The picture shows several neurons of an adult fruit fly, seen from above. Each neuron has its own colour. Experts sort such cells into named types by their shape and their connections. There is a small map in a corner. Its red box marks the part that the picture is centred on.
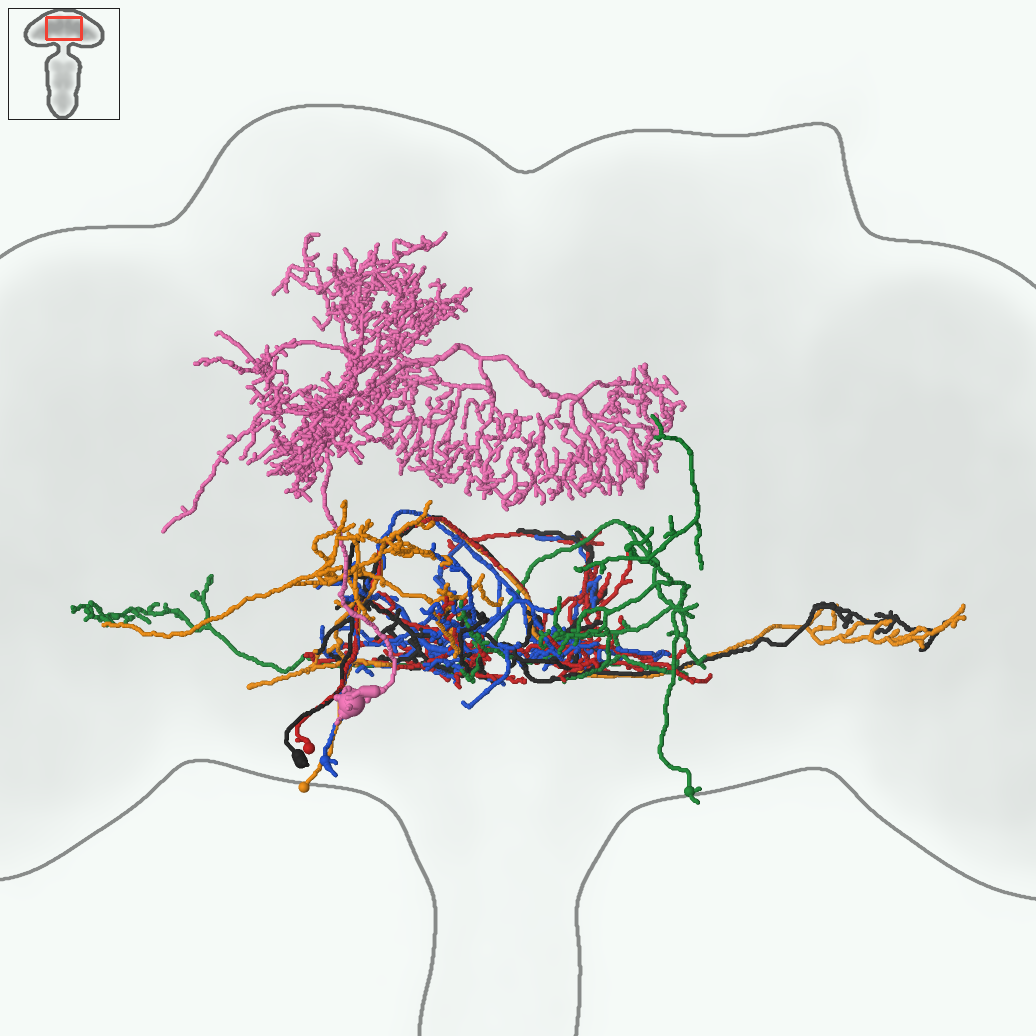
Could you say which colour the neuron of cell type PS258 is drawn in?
green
